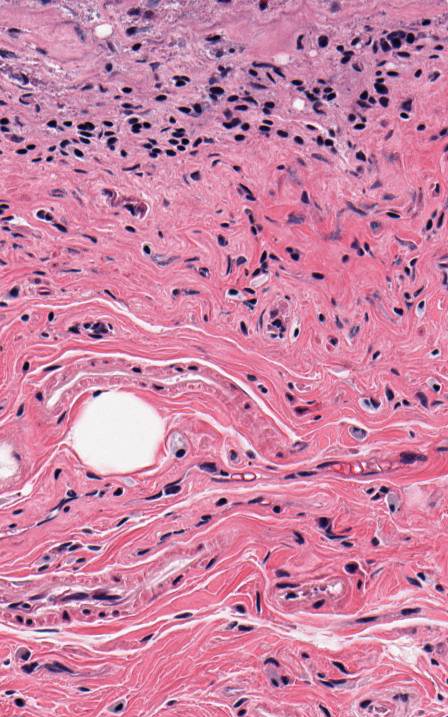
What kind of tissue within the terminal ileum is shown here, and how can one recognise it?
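Answer: dense connective tissue. Below, mostly dense collagen forms wavy bundles running mostly side to side, with dark, elongated, spindle-shaped nuclei between the fibres.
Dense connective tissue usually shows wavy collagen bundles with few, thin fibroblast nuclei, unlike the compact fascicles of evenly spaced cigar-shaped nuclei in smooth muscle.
The upper part is more cellular; no epithelium is present.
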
